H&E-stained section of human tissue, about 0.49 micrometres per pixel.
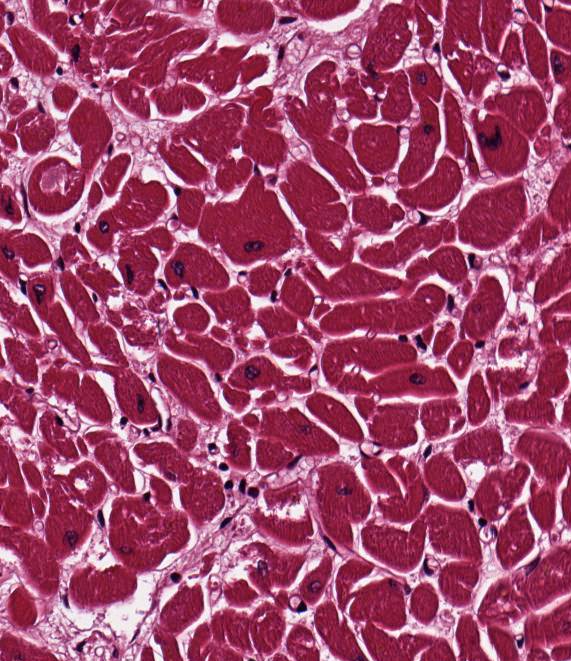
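Left ventricle of the heart, haematoxylin and eosin stain. Notice how many fibre profiles have irregular, curved or branching outlines rather than uniform round shapes. Their cytoplasm is a deep, strongly eosinophilic red. Wherever a fibre nucleus shows, you will find just one, sitting in the centre of the profile. In the narrow spaces between fibres, look for the small, dark, elongated nuclei of interstitial cells.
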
